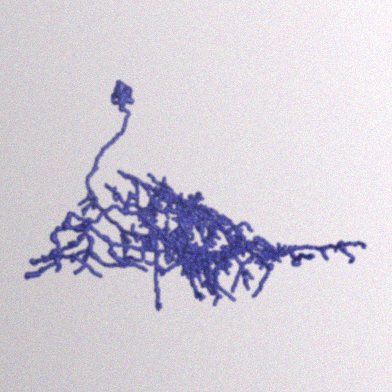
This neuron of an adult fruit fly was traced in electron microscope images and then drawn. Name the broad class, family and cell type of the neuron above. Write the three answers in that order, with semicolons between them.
nerve-cord intrinsic neuron; hemilineage 06A; IN06A025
